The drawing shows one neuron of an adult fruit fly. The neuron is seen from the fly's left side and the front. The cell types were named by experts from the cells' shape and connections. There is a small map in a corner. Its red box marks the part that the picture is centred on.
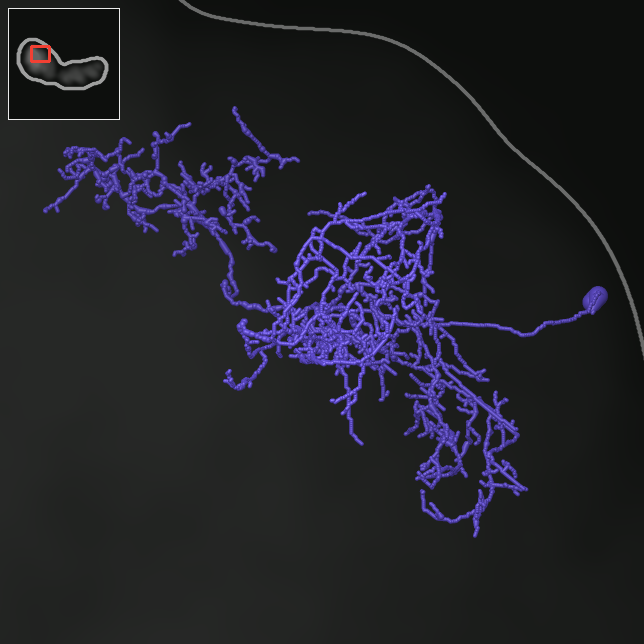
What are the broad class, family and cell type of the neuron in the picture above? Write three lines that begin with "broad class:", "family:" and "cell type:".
broad class: central-brain intrinsic neuron
family: hemilineage SMPpv2_dorsal
cell type: SMP255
